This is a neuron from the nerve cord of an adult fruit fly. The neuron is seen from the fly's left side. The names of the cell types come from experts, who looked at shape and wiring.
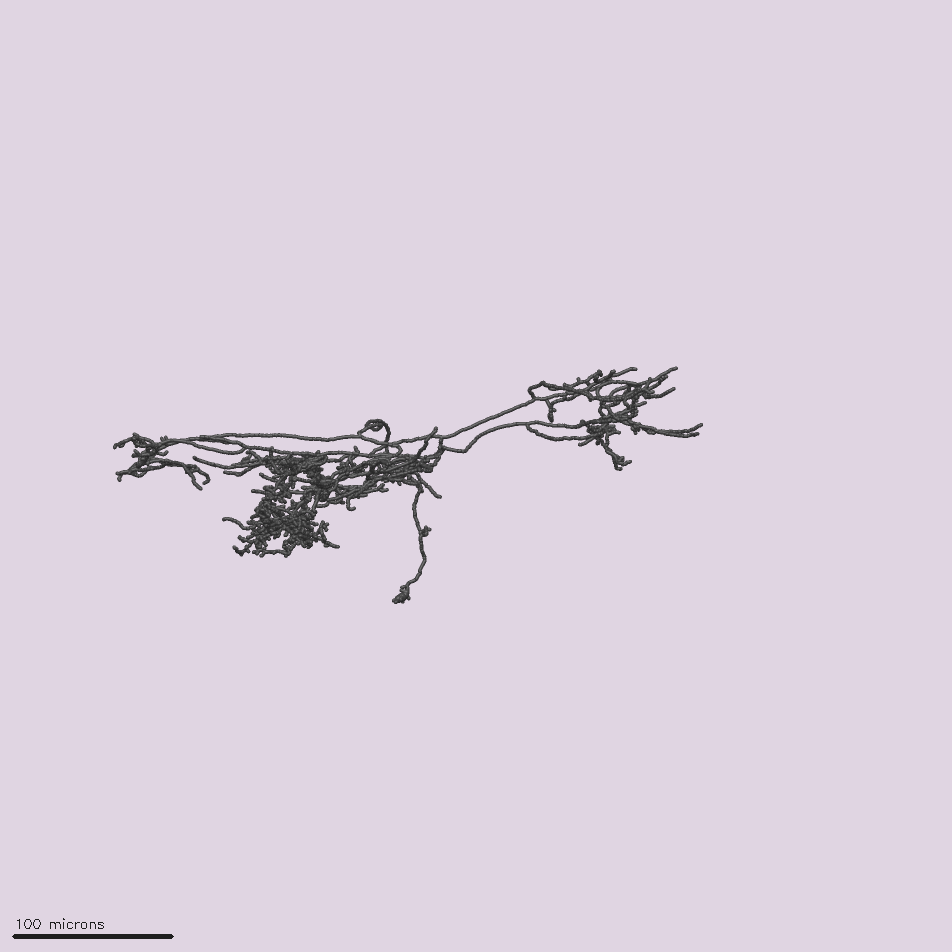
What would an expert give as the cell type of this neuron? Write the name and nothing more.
IN06B012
